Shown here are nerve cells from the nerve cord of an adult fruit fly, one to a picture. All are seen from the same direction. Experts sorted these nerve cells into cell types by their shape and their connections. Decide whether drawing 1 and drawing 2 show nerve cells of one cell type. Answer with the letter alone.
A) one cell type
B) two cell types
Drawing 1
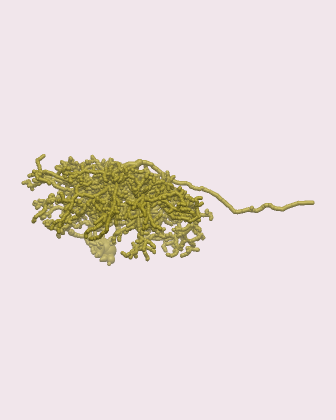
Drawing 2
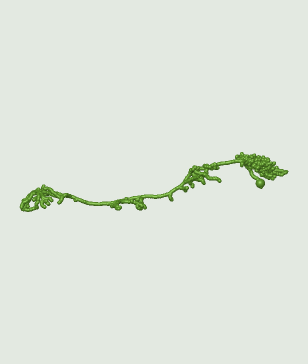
B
